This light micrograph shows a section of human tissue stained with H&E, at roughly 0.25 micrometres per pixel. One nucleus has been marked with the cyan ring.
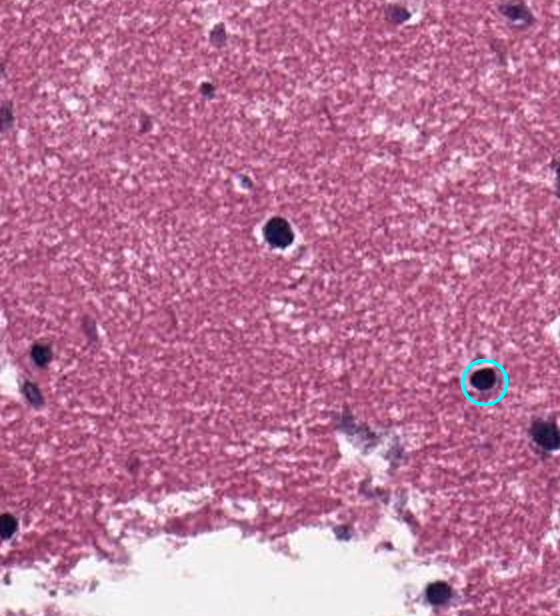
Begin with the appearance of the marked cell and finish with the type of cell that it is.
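The nucleus is small and round with a smooth outline, and evenly very dark, with no inner detail visible. The nucleus is no larger than the other dark round nuclei scattered in the field. It lies on its own in the fine-grained pink background, with another dark nucleus a short distance to its lower right. The marked nucleus belongs to an oligodendrocyte.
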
